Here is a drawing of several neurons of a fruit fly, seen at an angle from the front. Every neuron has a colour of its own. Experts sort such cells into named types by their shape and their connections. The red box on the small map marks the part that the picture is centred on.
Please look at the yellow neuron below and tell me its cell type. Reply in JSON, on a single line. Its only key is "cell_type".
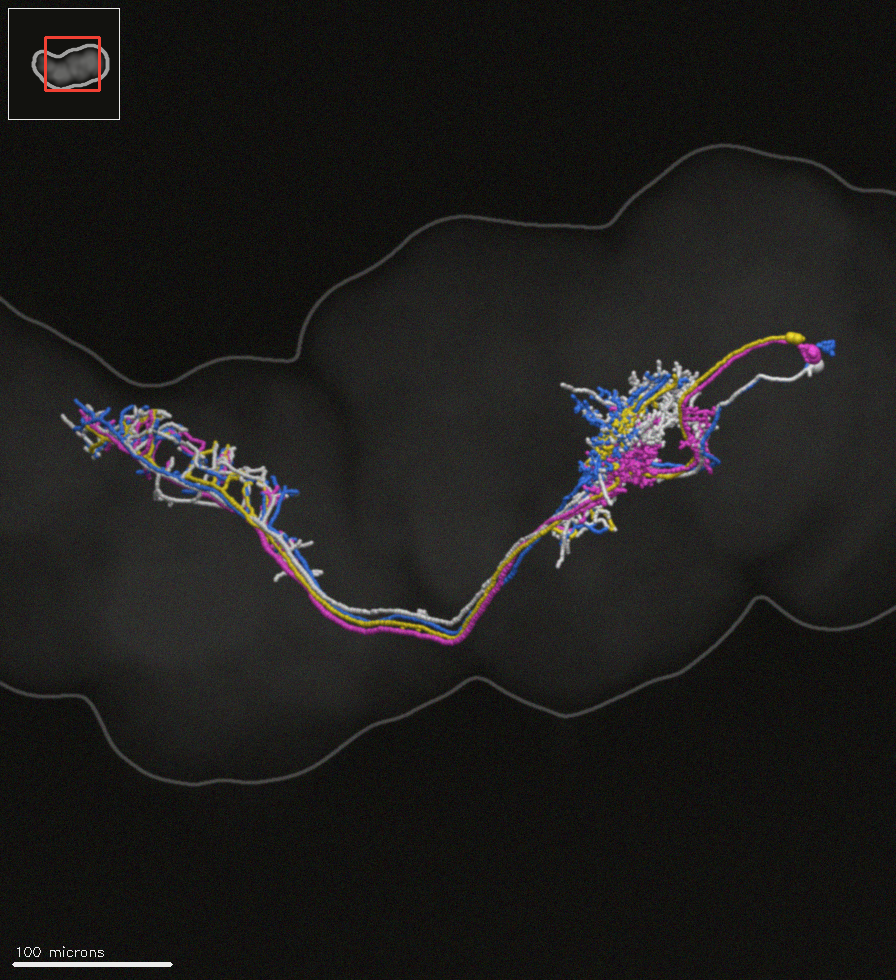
{"cell_type": "DNae004"}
